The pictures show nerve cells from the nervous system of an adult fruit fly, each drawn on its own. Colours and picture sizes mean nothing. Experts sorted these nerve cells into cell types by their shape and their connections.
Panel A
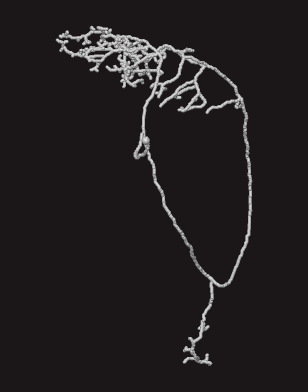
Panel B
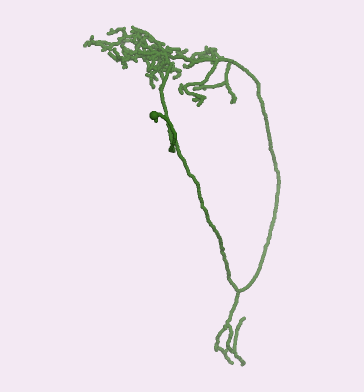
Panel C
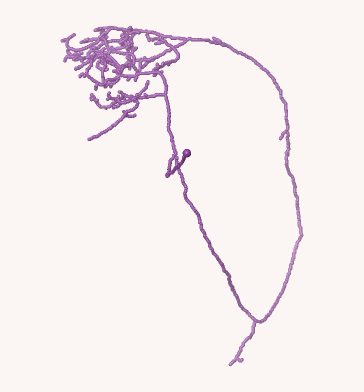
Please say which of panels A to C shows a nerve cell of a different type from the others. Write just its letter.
C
